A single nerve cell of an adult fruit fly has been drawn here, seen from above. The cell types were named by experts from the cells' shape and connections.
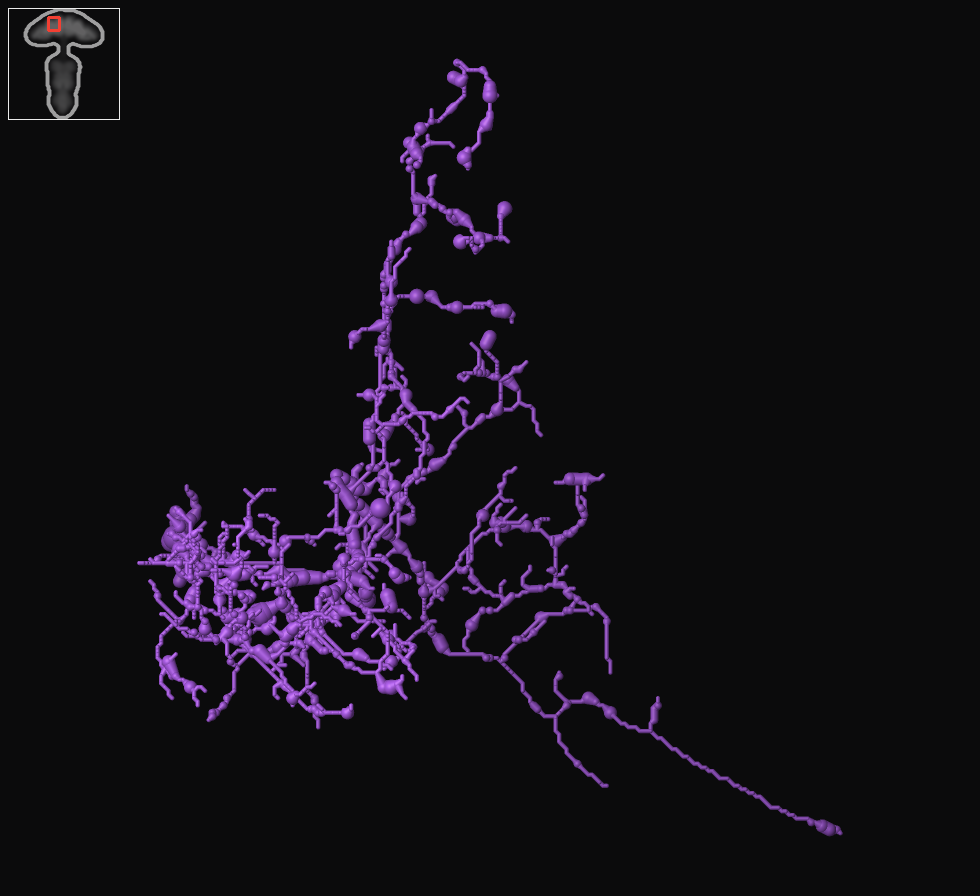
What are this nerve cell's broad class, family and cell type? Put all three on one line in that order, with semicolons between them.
central-brain intrinsic neuron; hemilineage WEDa1; CB3552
